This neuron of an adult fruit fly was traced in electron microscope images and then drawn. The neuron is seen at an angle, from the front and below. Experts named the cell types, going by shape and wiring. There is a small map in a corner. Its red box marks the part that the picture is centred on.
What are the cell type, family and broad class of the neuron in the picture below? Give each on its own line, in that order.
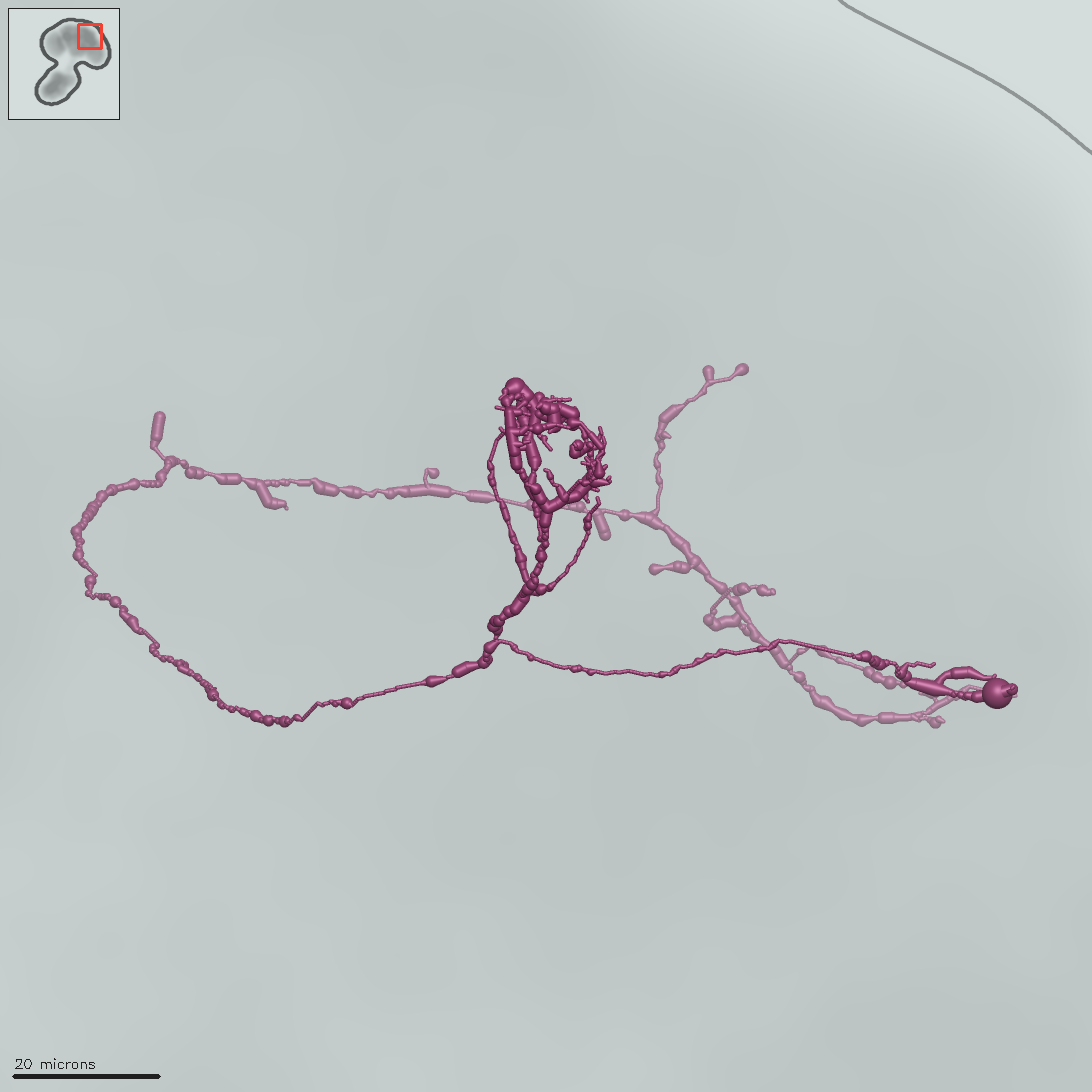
DA2_lPN
hemilineage ALl1_ventral
central-brain intrinsic neuron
